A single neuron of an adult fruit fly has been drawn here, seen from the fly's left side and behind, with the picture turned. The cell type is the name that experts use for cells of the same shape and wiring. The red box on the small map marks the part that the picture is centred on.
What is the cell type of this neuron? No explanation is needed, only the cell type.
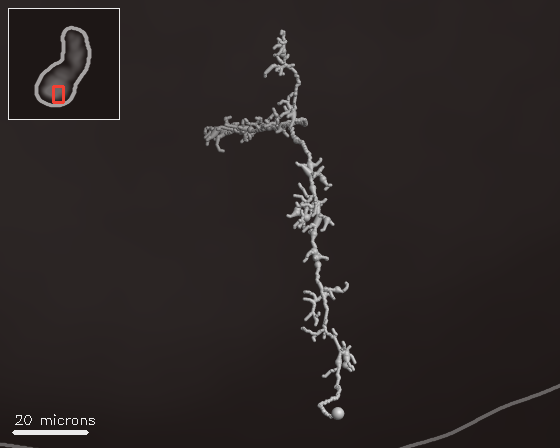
TmY5a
